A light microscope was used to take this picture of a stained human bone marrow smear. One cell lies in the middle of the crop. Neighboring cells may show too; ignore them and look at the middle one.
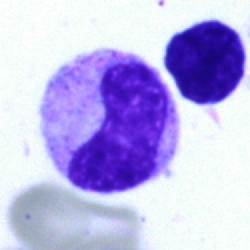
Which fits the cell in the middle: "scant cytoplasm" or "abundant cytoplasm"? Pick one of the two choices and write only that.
Abundant cytoplasm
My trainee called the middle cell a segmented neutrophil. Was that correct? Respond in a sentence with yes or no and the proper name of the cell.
No, the correct answer for the middle cell is a band neutrophil, not a segmented neutrophil.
